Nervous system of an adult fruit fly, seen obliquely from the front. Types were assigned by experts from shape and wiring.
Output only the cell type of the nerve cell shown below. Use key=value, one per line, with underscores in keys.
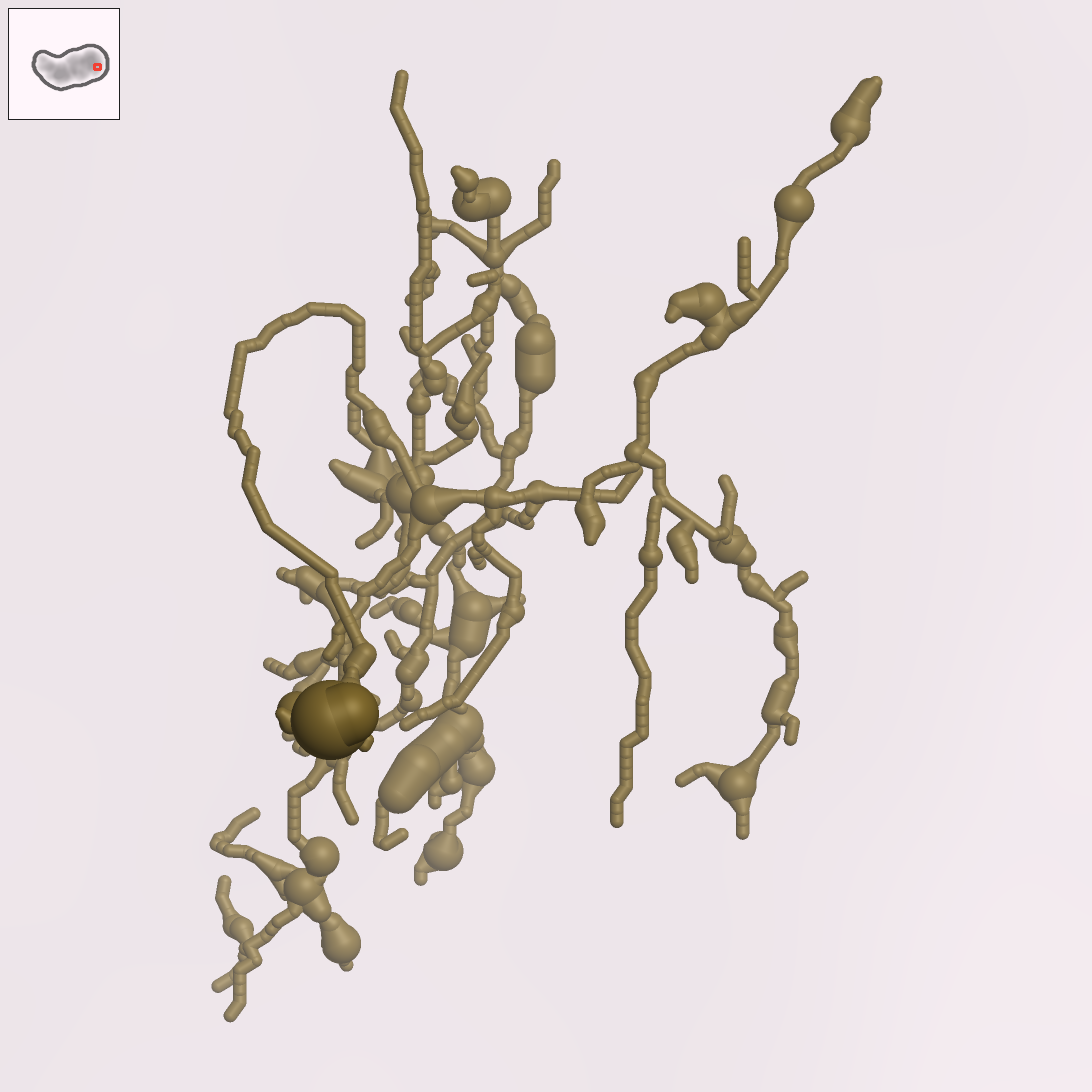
cell_type=Dm10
